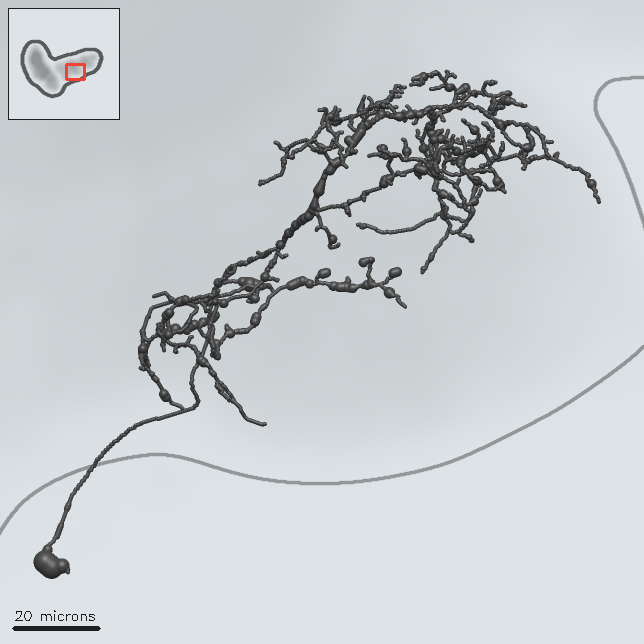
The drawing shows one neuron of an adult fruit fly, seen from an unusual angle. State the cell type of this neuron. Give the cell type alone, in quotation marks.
"IN16B073"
